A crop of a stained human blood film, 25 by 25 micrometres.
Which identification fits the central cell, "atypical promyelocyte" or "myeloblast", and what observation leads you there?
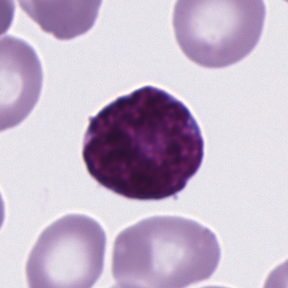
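This is a myeloblast. The cell is roughly round, about 11 micrometres across, with one or two tiny points projecting from its edge. Its nucleus is round in outline, about 10 micrometres across, and fills about 90% of the cell's area. The cytoplasm is at most a barely visible thin rim. No vacuoles are seen in the cell.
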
